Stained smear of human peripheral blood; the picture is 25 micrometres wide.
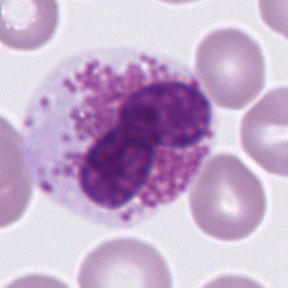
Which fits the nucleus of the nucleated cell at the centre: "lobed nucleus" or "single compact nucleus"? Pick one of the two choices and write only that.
Lobed nucleus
